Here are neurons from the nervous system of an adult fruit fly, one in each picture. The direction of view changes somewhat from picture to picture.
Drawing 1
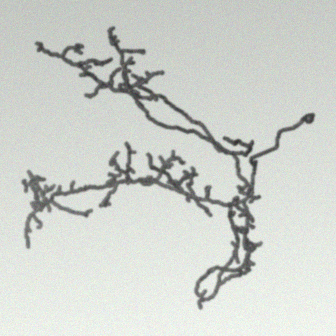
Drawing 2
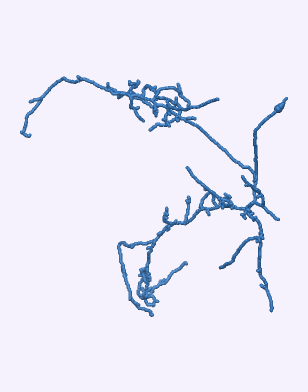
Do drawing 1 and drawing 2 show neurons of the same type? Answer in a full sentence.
They are of different cell types.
